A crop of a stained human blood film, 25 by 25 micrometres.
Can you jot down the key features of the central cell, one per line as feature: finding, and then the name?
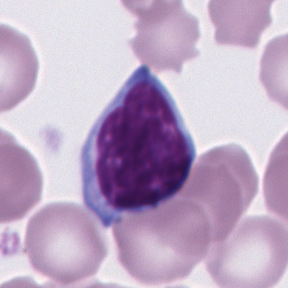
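Outline: comes to a point at the top, I notice
Nucleus: a single oval mass, no lobes that I can find
Granules: none visible in the cytoplasm
Vacuoles: none in the cytoplasm either
Name: typical lymphocyte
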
